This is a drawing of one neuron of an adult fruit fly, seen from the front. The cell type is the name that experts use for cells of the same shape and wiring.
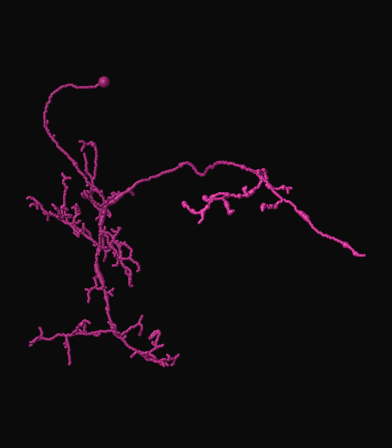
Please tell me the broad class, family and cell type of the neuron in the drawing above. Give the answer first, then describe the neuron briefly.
It is a nerve-cord intrinsic neuron. The family is hemilineage 19B. The cell type is IN19B094. Its cell body lies at the upper left of the picture. The picture shows dozens of branch ends.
